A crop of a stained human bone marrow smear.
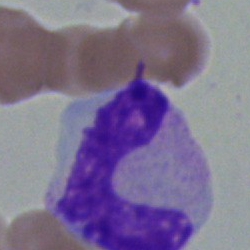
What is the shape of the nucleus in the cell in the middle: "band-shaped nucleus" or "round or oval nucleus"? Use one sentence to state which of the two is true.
The nucleus takes the form of a curved band with no separate lobes.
